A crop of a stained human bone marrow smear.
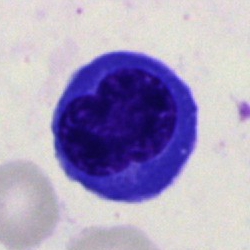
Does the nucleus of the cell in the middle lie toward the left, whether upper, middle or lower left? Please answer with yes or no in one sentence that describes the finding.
Yes, in this cell the nucleus is positioned toward the left.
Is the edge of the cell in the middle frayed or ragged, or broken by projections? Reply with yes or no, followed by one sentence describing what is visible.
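No. The cell outline is round and smooth.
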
